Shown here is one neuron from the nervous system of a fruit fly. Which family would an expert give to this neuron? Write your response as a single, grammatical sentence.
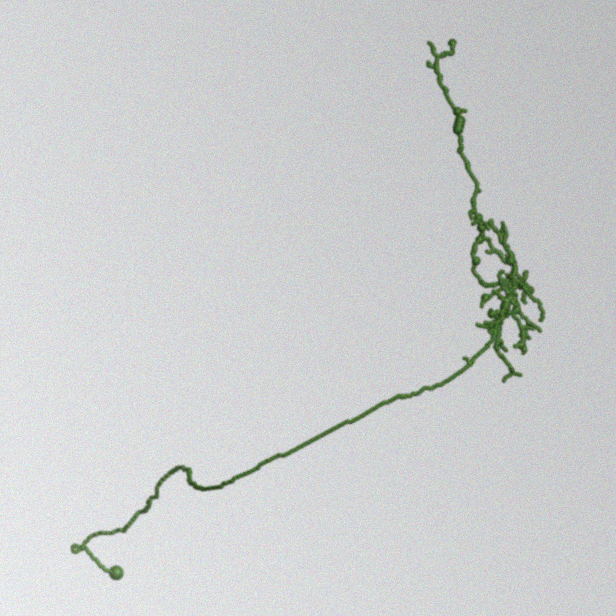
It is Tm that names the family of this neuron.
